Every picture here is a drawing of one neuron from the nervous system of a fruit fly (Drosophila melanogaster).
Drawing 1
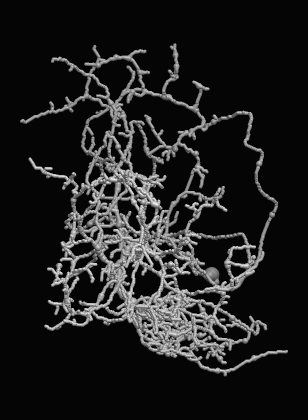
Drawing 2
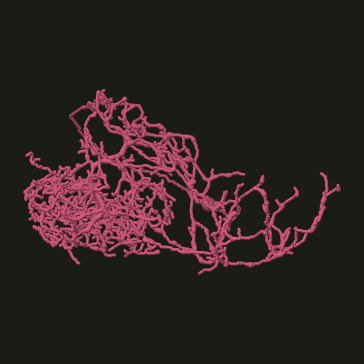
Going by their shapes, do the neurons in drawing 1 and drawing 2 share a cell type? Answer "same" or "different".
different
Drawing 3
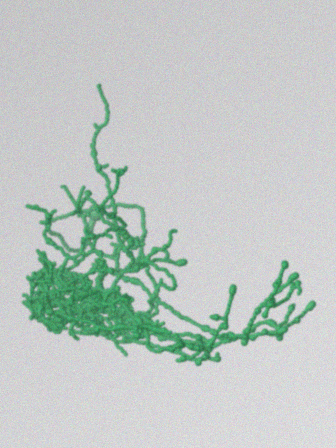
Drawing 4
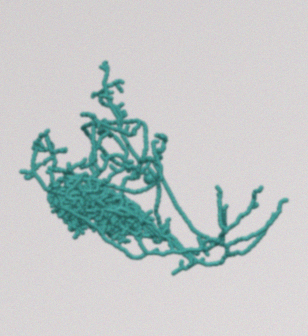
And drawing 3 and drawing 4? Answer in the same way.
same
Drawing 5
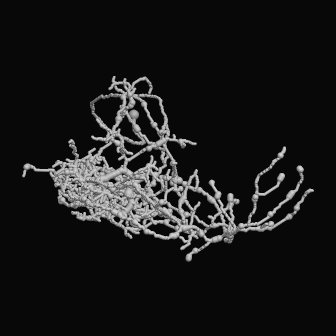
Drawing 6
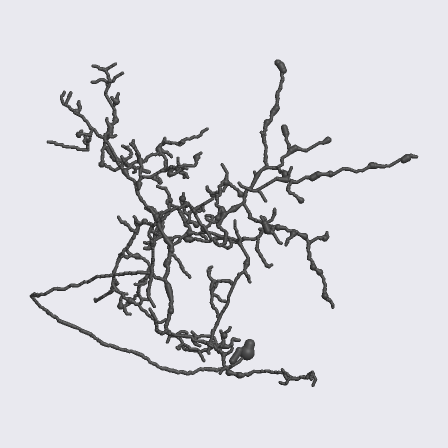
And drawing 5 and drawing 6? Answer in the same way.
different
